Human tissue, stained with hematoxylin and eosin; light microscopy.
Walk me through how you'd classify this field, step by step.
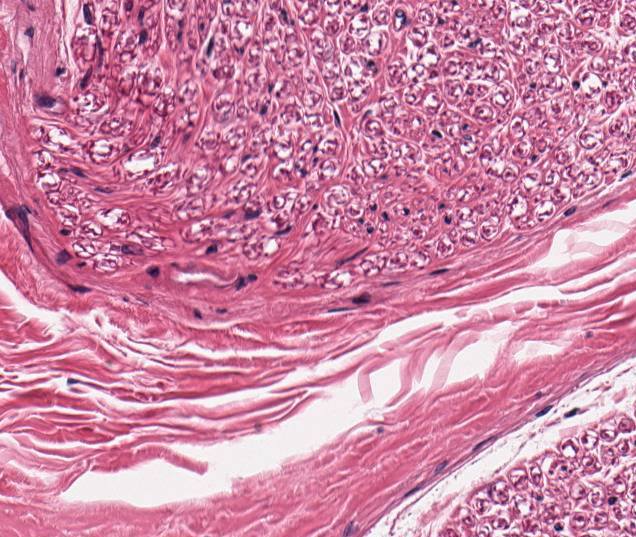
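Nerve fascicle. First, a large rounded bundle of cross-cut nerve fibres fills the upper field; a separate one lies lower right. Second, a thin layered sheath with flattened, elongated dark nuclei bounds the upper bundle's lower edge.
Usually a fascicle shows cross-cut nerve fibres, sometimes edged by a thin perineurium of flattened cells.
Third, the band between is wavy dense pink collagen.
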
